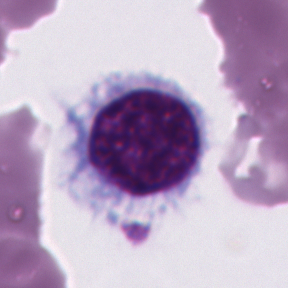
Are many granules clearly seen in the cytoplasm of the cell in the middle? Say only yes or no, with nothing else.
No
